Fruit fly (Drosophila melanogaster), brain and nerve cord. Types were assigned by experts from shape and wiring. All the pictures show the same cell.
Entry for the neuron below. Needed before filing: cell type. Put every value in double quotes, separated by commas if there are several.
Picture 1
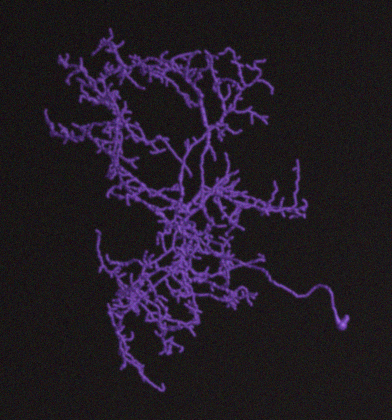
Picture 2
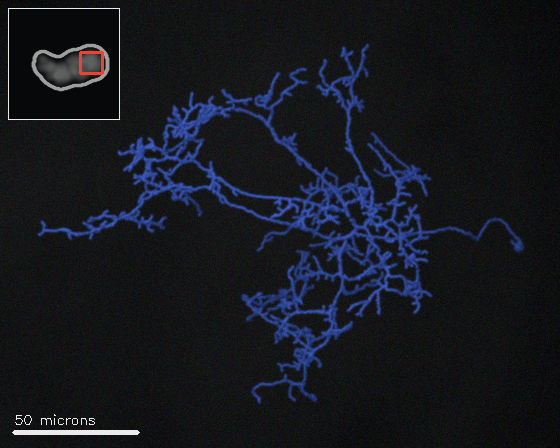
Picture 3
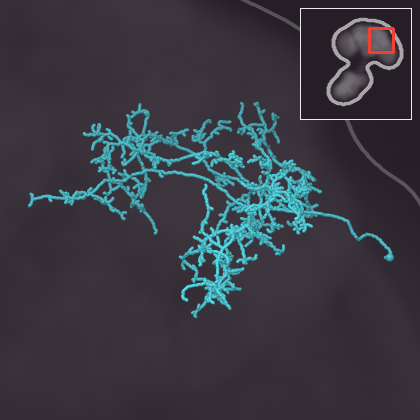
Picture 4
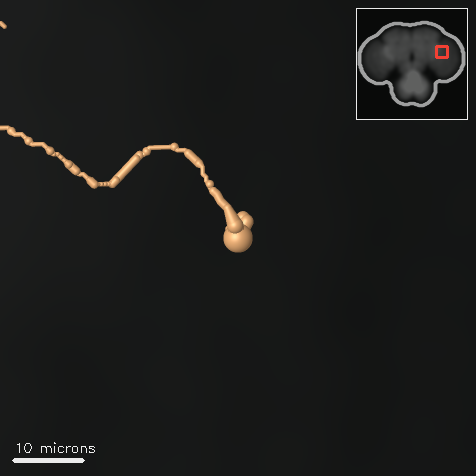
"CB2458"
